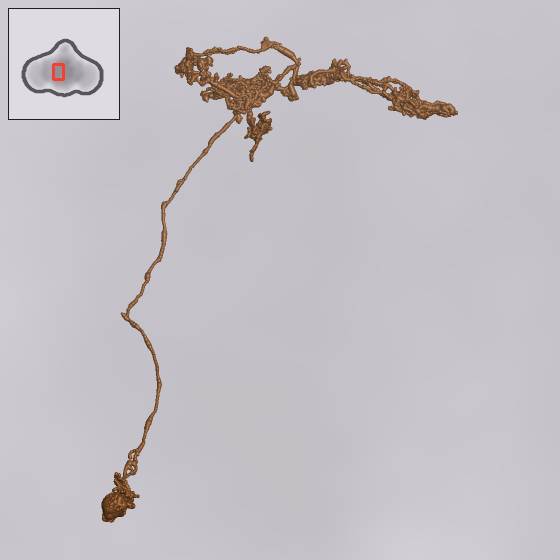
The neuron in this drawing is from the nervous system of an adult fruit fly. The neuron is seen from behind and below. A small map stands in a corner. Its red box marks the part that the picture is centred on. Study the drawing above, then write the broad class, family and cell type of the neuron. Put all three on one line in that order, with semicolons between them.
nerve-cord intrinsic neuron; hemilineage 03B; IN03B045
